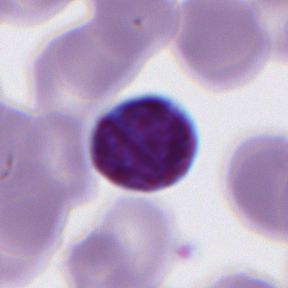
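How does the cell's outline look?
Round and smooth.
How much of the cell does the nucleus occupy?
Nearly the whole cell; the cytoplasm shows only as a very thin rim at the edge.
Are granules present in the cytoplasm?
No granules are seen.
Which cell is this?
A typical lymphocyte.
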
